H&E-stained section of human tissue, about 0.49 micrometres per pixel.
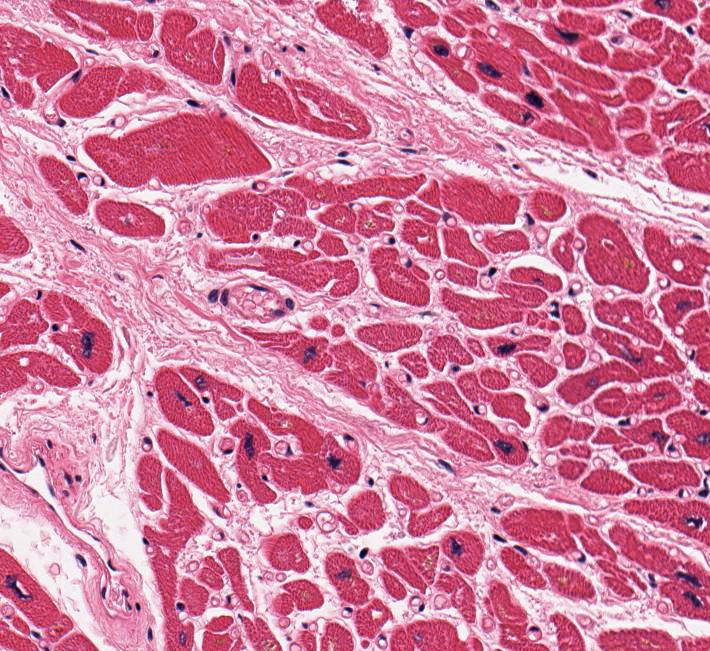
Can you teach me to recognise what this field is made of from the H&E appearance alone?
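I'd call this myocardium. Where a nucleus shows, it lies singly near the fibre's centre.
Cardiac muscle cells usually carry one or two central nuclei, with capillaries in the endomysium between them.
Numerous small round capillary lumina do sit between the fibres. The fibres, mostly cut across or obliquely into rounded and irregular polygonal profiles, are deeply eosinophilic and finely granular.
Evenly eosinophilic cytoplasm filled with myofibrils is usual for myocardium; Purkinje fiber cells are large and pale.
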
